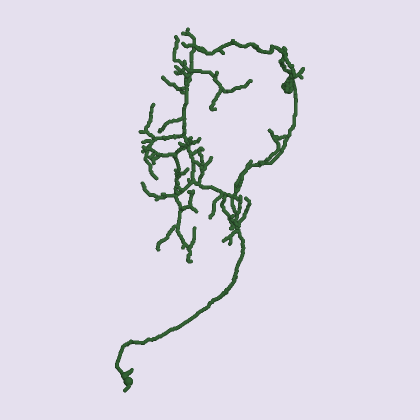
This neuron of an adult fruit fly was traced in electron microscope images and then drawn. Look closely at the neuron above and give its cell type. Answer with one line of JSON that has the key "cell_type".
{"cell_type": "IN03B071"}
